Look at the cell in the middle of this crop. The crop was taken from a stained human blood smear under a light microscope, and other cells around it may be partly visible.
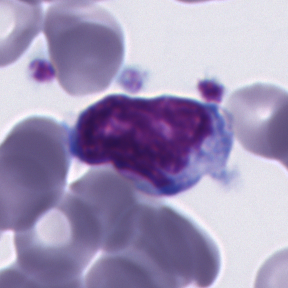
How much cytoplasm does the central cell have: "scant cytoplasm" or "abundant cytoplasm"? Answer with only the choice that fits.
Scant cytoplasm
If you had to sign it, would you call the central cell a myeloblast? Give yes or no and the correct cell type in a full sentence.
No, the central cell isn't a myeloblast, but a typical lymphocyte.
